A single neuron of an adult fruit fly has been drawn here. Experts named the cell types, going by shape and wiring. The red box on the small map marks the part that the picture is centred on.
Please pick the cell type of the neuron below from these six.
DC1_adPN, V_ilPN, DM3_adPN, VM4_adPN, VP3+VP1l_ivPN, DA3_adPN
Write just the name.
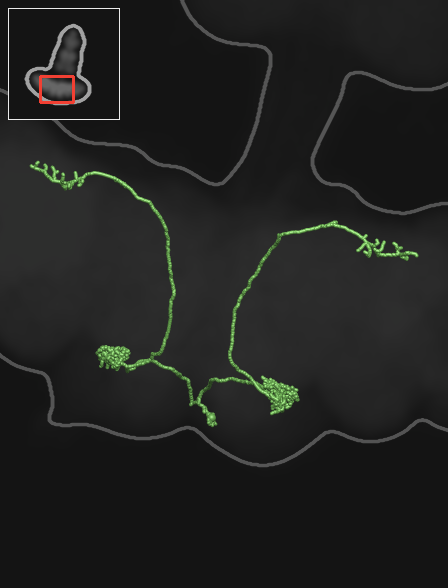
VP3+VP1l_ivPN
